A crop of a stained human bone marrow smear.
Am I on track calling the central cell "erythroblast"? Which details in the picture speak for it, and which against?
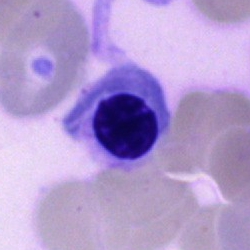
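Deciding point: no visible granules in the cytoplasm, which speaks against basophil.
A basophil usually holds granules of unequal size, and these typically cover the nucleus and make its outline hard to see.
Verdict: erythroblast fits; basophil does not. No nucleolus visible, in keeping with erythroblast.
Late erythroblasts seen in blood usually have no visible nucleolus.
Nucleus off-centre, toward the lower right; chromatin dense and deep dark purple throughout. Outline irregular and angular, with a pointed corner on the left.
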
